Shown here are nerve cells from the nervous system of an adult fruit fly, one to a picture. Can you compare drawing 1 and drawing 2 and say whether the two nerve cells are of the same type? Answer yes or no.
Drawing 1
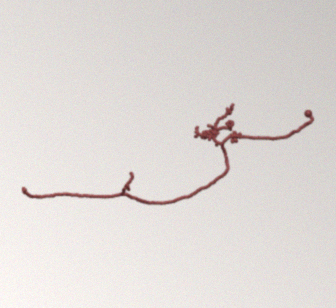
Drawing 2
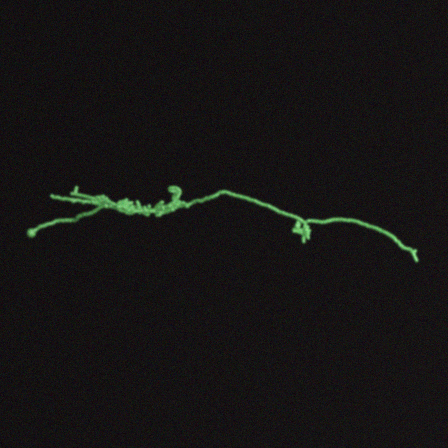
yes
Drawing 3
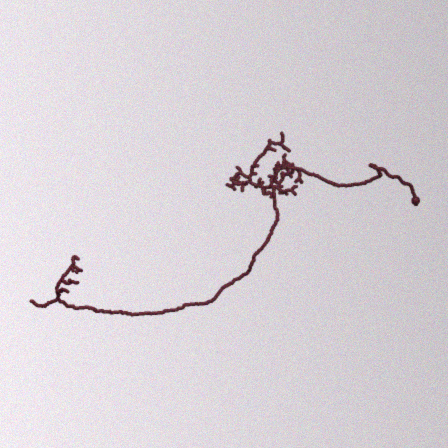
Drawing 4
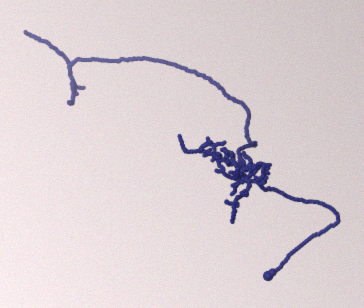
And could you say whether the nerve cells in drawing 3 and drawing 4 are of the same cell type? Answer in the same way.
yes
